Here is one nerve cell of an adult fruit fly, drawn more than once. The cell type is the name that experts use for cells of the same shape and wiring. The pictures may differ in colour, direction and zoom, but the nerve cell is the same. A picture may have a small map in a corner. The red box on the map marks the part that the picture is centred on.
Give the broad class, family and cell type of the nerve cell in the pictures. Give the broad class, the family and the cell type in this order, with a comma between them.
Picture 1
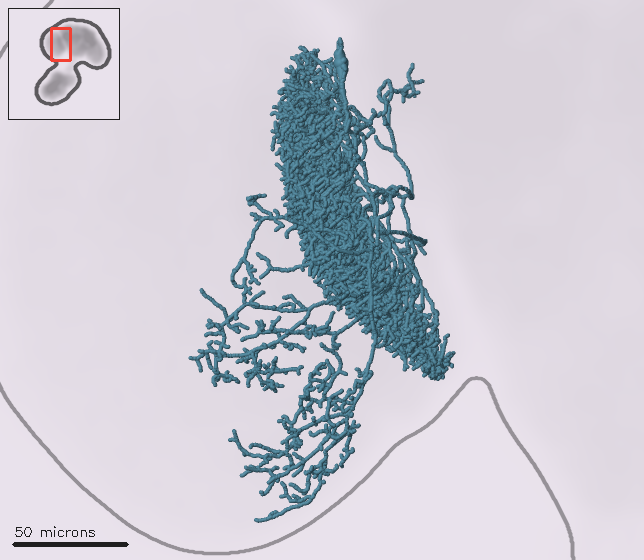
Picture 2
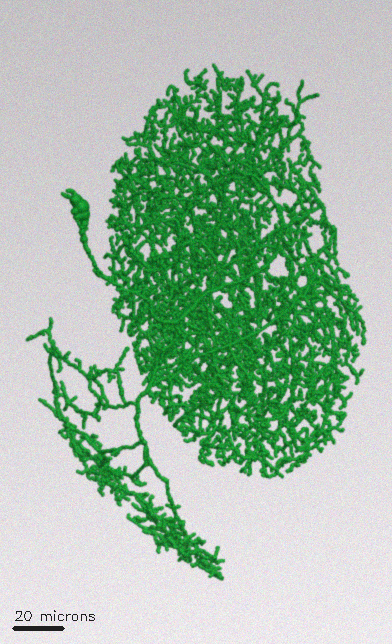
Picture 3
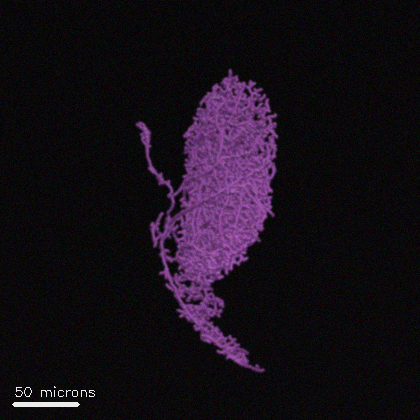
optic-lobe intrinsic neuron, LT, LT58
